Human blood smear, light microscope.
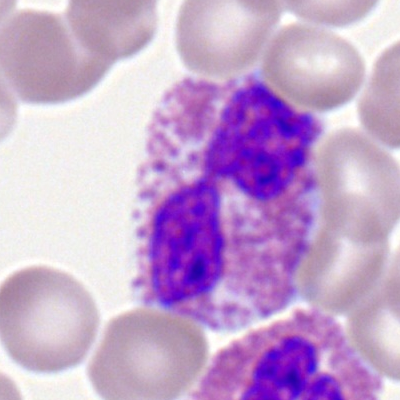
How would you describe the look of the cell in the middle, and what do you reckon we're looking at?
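Two-lobed nucleus, one lobe upper right, the other lower left. Granules pink, round, evenly sized. Name: eosinophil.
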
